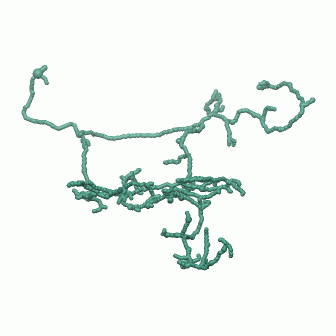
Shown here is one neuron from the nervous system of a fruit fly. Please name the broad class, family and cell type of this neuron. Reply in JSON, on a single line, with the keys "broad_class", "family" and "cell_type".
{"broad_class": "central-brain intrinsic neuron", "family": "hemilineage PSp3", "cell_type": "SMP581"}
